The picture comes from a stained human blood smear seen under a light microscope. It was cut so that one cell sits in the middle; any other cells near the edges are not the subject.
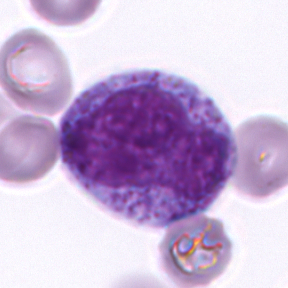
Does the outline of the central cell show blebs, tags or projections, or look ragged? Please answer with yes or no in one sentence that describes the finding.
No, what this cell has is a smooth outline, not a rough one.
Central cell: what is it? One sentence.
In the crop, the cell of interest at the centre is a promyelocyte.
